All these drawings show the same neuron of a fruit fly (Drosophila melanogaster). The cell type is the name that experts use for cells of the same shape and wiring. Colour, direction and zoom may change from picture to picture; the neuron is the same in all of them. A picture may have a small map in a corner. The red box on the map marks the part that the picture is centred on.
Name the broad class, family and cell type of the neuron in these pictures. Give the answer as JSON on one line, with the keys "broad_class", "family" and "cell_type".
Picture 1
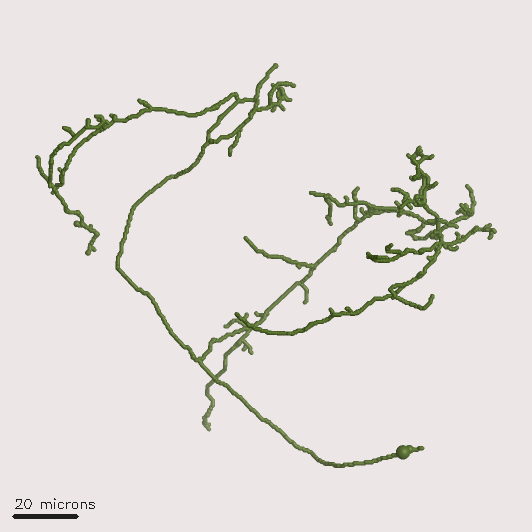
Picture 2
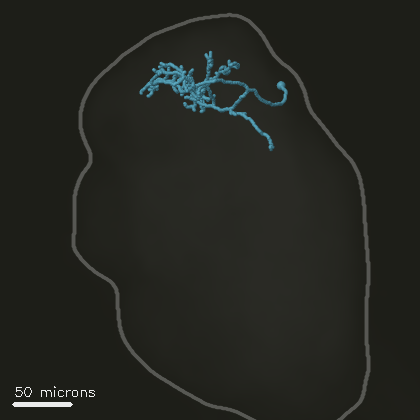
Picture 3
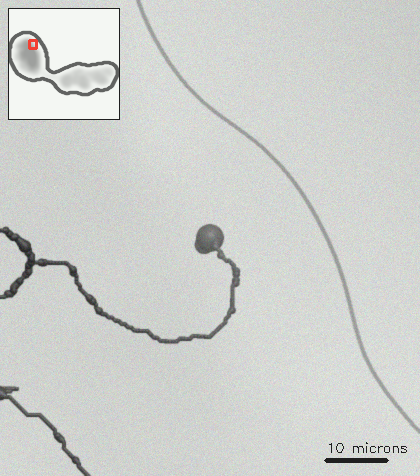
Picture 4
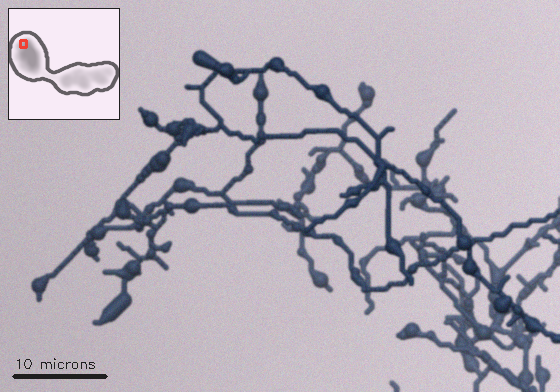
{"broad_class": "central-brain intrinsic neuron", "family": "hemilineage DL1_dorsal", "cell_type": "SLP356"}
